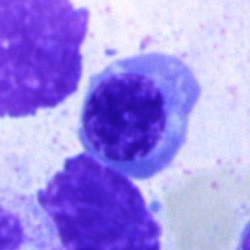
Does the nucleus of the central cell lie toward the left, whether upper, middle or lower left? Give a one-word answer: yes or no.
Yes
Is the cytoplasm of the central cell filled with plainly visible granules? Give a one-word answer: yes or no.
No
